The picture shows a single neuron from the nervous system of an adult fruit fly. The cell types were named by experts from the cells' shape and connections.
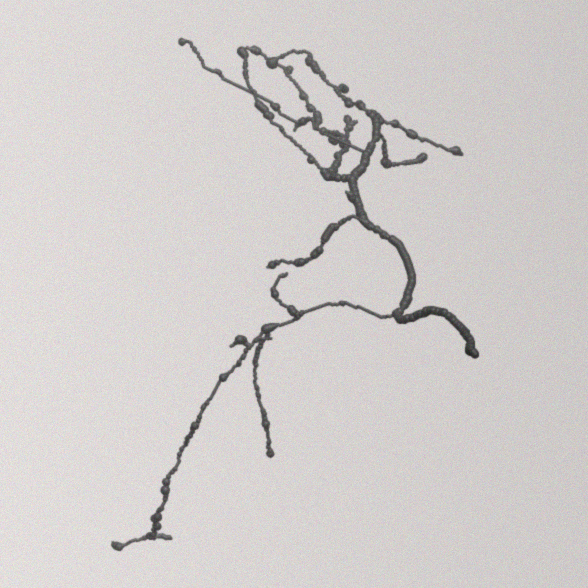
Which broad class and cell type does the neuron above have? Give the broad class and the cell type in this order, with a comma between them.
sensory neuron entering the nerve cord, SNxx28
